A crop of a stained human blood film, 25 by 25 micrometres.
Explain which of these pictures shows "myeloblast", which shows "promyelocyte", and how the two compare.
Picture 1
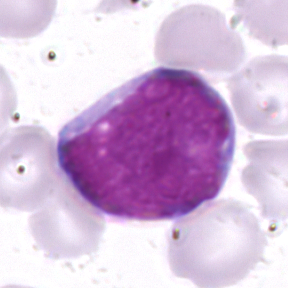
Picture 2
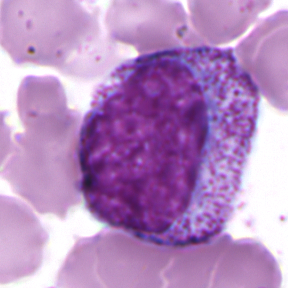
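The myeloblast is in picture 1; picture 2 is the promyelocyte. Granules are the quickest difference: none are visible in the myeloblast, but many fine purple-red ones are scattered throughout the promyelocyte's cytoplasm.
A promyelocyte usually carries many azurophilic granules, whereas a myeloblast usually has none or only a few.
The outlines differ too: the myeloblast is angular, with several fairly straight sides, while the promyelocyte is roughly oval and smooth, with no surface projections. In the myeloblast the cytoplasm is only a thin rim, widest along the upper left edge; in the promyelocyte it forms a broad crescent along the right side of the nucleus. The myeloblast's chromatin is finely stippled and evenly spread, and the cell is about 16 by 13 micrometres, its nucleus filling about 80% of the area. No vacuoles are seen in the promyelocyte.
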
